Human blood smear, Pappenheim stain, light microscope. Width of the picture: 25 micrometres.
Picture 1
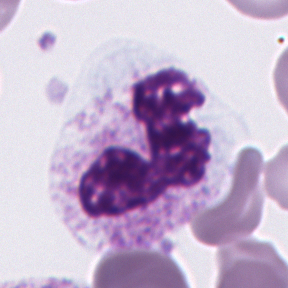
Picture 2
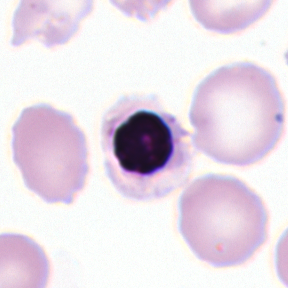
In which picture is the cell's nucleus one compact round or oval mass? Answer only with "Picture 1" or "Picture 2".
Picture 2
